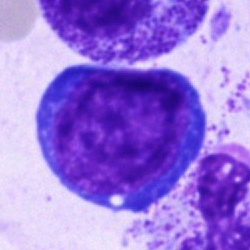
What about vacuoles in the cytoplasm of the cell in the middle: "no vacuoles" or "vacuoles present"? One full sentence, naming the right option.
At least one clear vacuole is held within the cytoplasm of the cell.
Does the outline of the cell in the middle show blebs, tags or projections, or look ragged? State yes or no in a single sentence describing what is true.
No, the edge of this cell is smooth and even, not rough.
